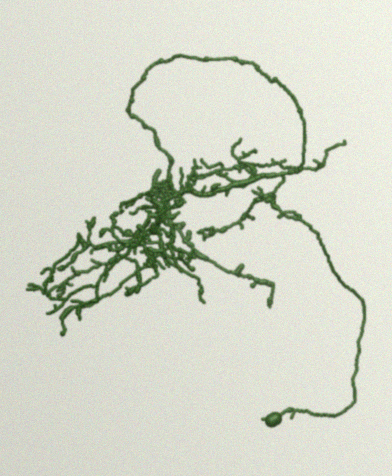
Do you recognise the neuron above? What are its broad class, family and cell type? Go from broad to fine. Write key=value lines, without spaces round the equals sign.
broad_class=nerve-cord intrinsic neuron
family=hemilineage 02A
cell_type=IN02A023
